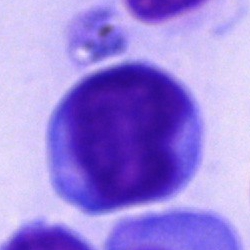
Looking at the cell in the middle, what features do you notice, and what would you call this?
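Roughly round and smooth in outline, this cell has no granules or vacuoles visible in its cytoplasm. A small pale purple fragment lies just above it, not touching it. It is a blast.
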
